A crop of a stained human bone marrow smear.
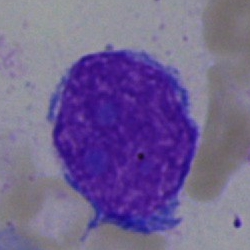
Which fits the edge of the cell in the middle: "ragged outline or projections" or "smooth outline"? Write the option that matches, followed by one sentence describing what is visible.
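Ragged outline or projections. The cytoplasm forms ragged, frayed projections along the lower edge of the cell.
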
